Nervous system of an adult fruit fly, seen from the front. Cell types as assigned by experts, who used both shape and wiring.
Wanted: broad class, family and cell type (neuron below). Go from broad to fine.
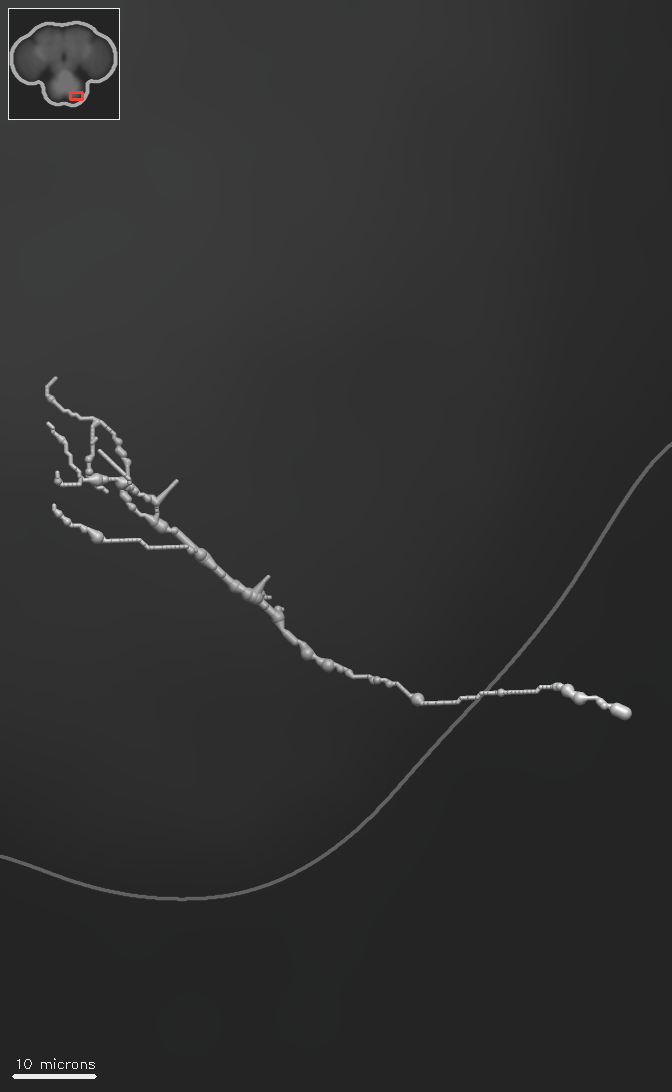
sensory neuron entering the nerve cord; class gustatory; LgLG1b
